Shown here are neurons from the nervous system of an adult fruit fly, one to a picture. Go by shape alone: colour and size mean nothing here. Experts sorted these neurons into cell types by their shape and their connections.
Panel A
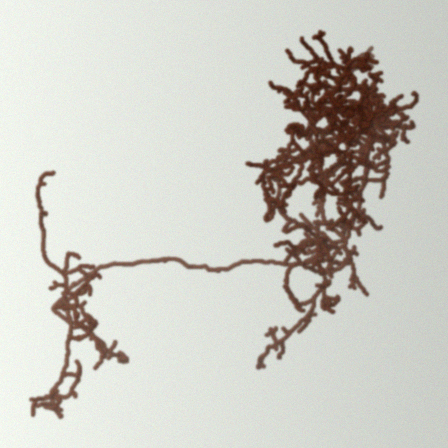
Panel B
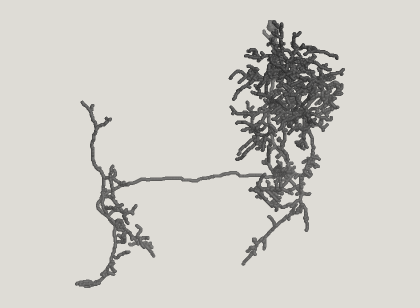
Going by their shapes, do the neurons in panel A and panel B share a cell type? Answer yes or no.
yes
